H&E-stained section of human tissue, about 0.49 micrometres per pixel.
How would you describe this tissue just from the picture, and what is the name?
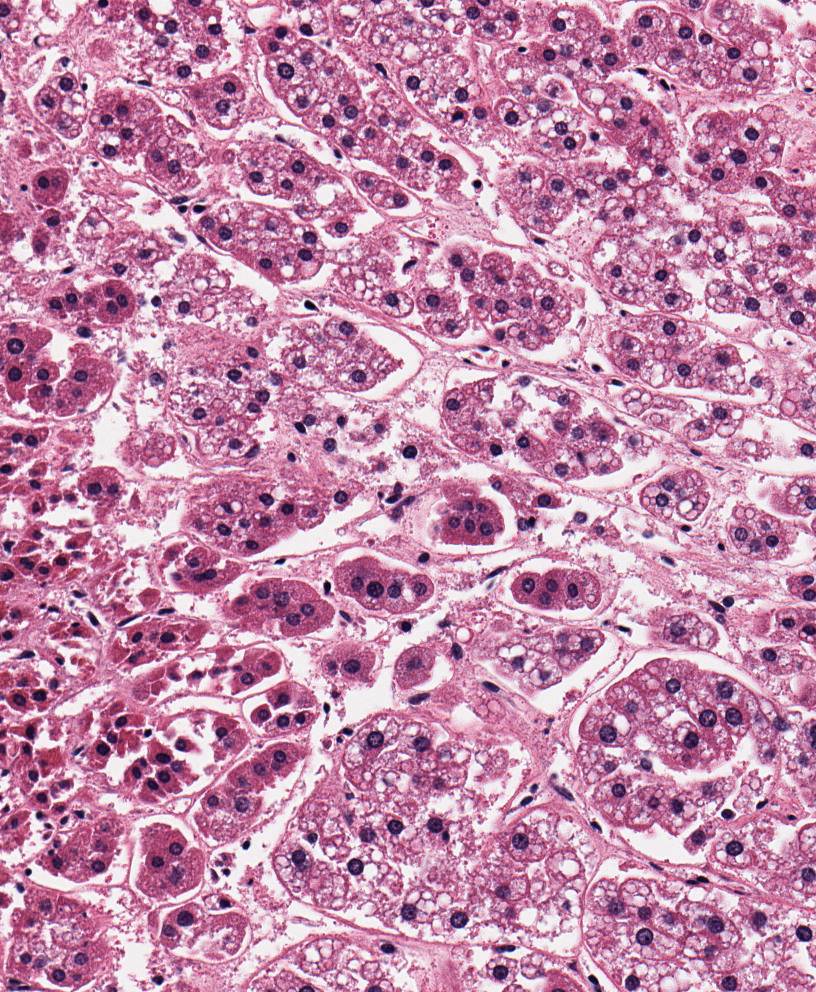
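Arrangement: across the whole field, polygonal cells form rounded nests and short cords separated by thin septa. Cytoplasm, right and centre: mostly pale, filled with many small clear vacuoles. Cytoplasm, toward the left edge: denser and more deeply eosinophilic, with few vacuoles. Lumens: none at the centres of the nests. Name: adrenal gland.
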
